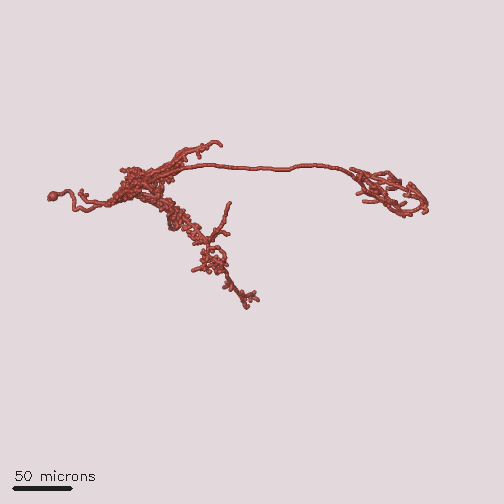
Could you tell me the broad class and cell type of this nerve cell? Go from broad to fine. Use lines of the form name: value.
broad class: central-brain intrinsic neuron
cell type: SIP017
